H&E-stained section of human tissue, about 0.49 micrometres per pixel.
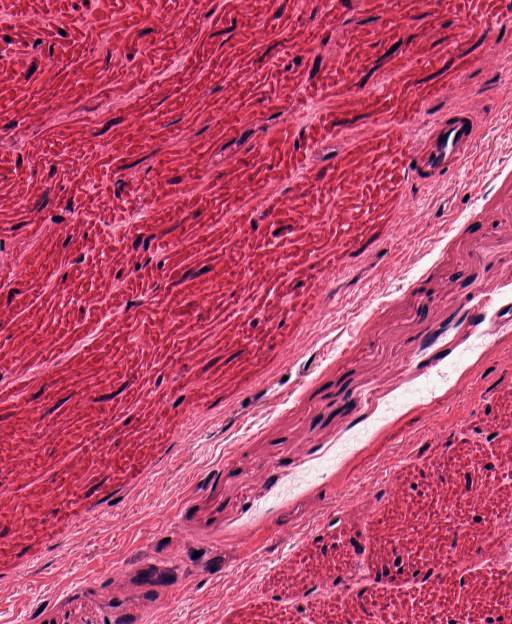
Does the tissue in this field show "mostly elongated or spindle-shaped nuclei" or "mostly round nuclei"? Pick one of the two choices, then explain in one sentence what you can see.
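Mostly elongated or spindle-shaped nuclei. The muscle cell nuclei are elongated and cigar-shaped.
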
